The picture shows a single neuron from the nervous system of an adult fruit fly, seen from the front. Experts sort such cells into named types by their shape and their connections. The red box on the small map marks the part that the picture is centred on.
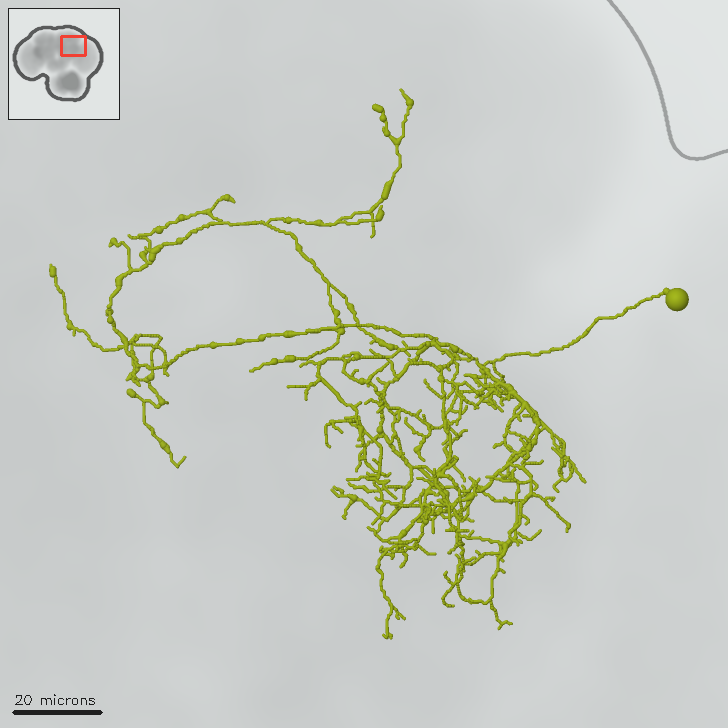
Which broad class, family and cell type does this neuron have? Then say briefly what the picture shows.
This is a central-brain intrinsic neuron. Its family is hemilineage SLPav1_medial. It is of cell type AVLP312. The cell body is on the right of the picture. By the scale bar it is about 150 microns wide in this view.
